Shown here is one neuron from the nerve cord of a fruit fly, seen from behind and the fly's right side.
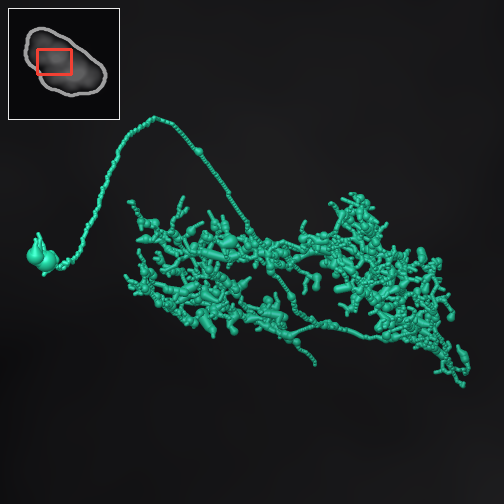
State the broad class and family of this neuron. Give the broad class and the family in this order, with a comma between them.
nerve-cord intrinsic neuron, hemilineage 00A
